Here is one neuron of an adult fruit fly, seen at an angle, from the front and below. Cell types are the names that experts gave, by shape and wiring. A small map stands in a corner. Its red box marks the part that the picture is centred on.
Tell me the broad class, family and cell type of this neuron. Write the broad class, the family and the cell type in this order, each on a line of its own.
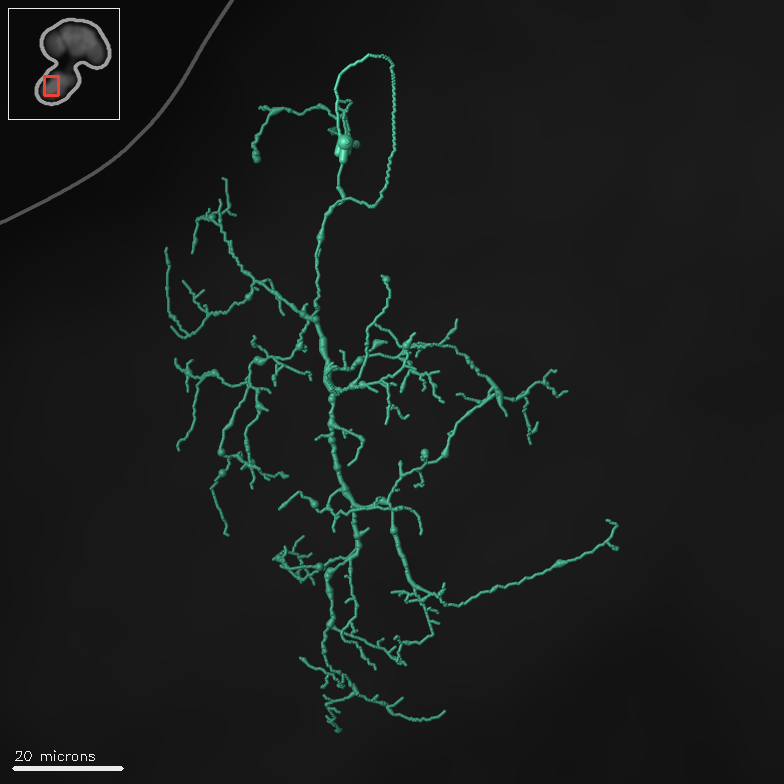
nerve-cord intrinsic neuron
hemilineage 16B
IN16B075_b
